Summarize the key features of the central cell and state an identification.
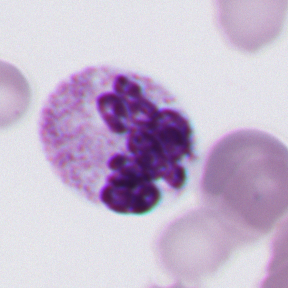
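Looking here, I see a smooth outline that is roughly round. Inside, the nucleus breaks up into more than five separate lobes. Those lobes seem to crowd together in the right half of the cell. I can't make out any nucleoli in the nucleus. So this is a segmented neutrophil.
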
